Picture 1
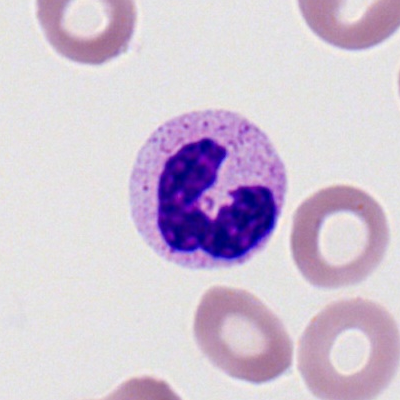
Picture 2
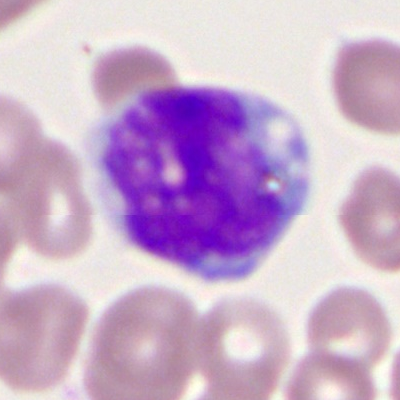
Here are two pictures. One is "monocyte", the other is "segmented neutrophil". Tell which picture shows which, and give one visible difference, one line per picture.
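In picture 1 we see a segmented neutrophil: Fine pinkish-purple granules are scattered throughout the cytoplasm.
In picture 2 we see a monocyte: No granules can be seen in the cytoplasm.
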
